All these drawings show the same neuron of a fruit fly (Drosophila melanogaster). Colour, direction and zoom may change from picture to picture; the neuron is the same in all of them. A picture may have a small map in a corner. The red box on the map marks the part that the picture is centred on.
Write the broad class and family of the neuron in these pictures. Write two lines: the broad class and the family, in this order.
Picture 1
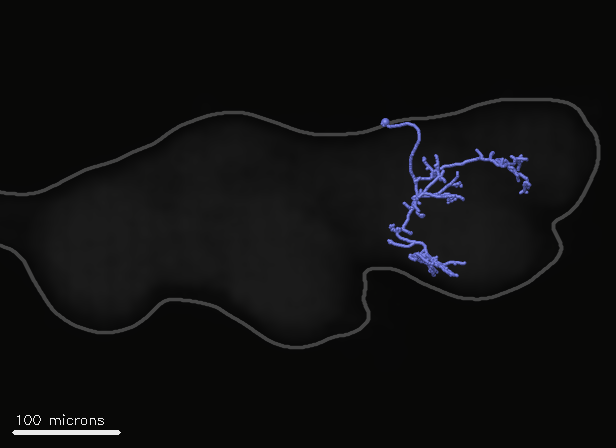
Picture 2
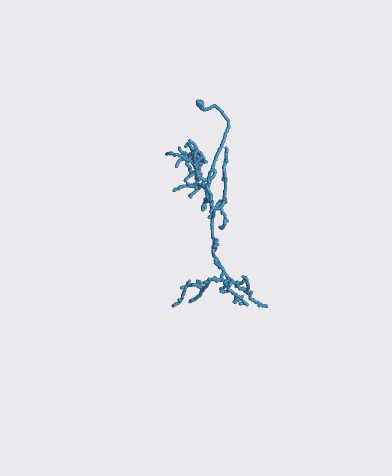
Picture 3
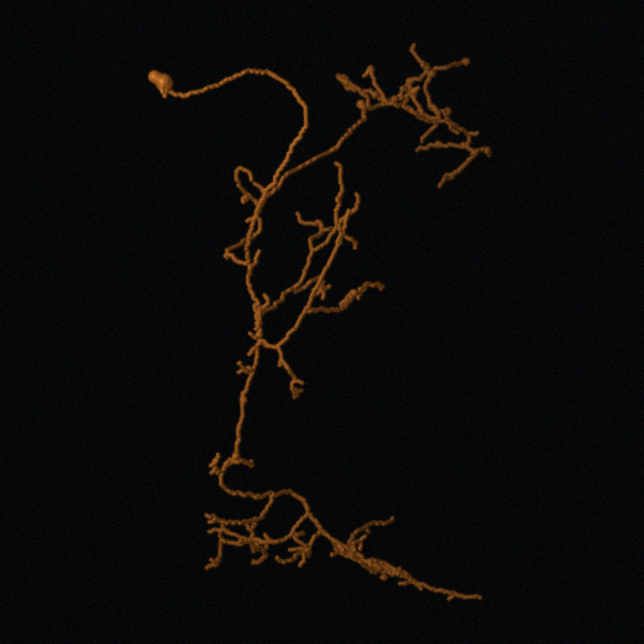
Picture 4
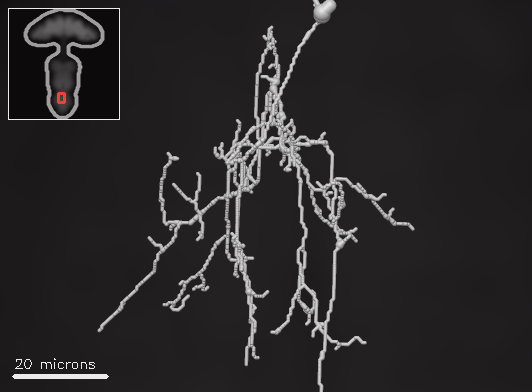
nerve-cord intrinsic neuron
hemilineage 23B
